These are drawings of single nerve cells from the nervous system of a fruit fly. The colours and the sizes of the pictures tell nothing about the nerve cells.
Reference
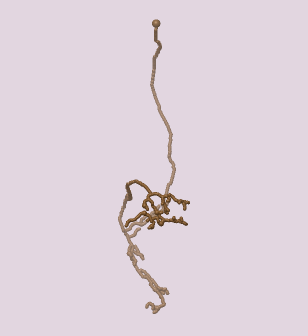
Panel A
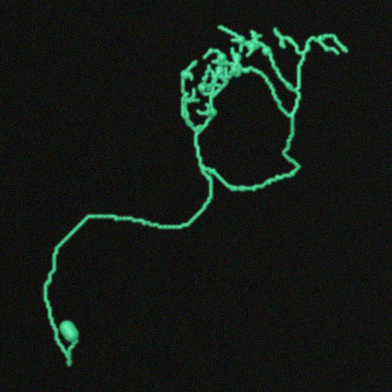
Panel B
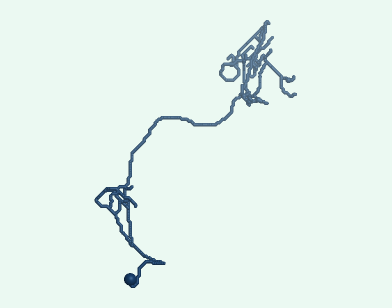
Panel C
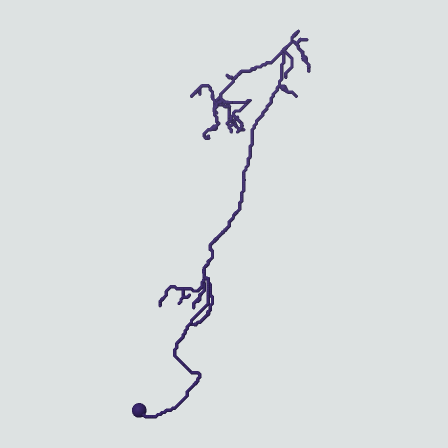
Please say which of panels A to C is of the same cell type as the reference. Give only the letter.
A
